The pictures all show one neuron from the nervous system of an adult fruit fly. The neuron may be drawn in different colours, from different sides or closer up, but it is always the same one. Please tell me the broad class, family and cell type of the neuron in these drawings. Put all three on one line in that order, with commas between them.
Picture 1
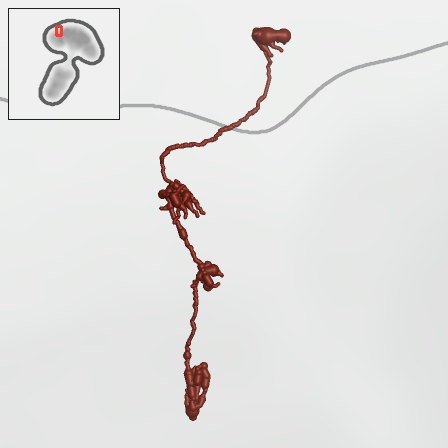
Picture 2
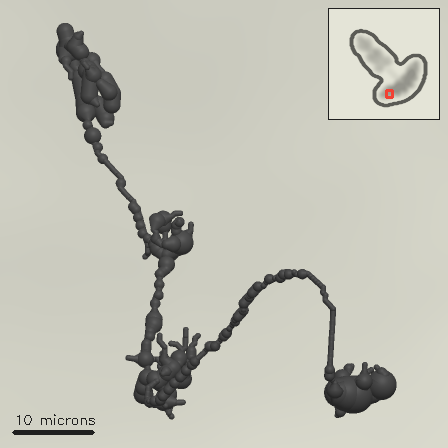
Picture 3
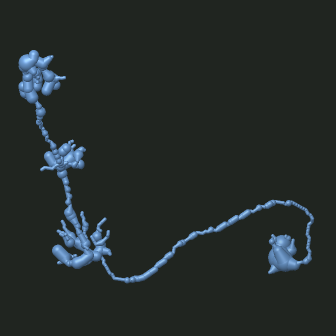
optic-lobe intrinsic neuron, Mi, Mi1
